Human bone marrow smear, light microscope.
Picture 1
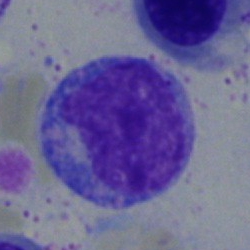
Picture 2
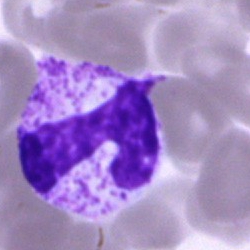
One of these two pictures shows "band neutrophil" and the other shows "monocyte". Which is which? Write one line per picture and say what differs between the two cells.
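In picture 1 we see a monocyte: No distinct granules are seen in the cytoplasm.
In picture 2 we see a band neutrophil: Numerous purple granules are scattered throughout the cytoplasm.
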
